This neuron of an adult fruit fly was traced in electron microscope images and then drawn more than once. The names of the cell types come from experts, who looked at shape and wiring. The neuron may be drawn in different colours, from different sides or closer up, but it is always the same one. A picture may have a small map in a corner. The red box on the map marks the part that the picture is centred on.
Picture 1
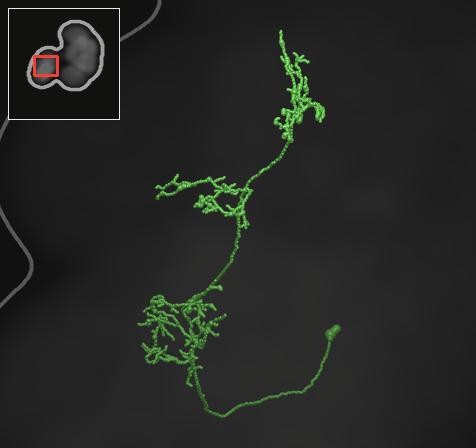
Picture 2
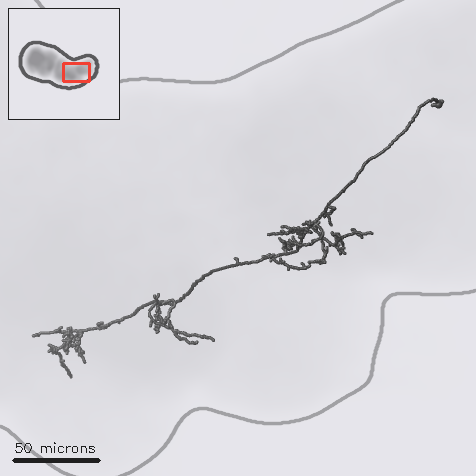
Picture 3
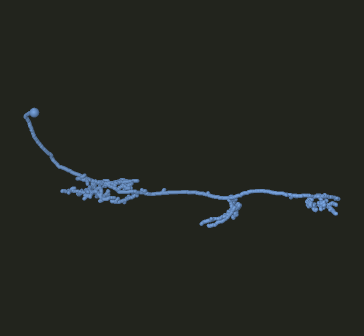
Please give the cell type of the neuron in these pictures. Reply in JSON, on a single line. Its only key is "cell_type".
{"cell_type": "IN09A070"}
